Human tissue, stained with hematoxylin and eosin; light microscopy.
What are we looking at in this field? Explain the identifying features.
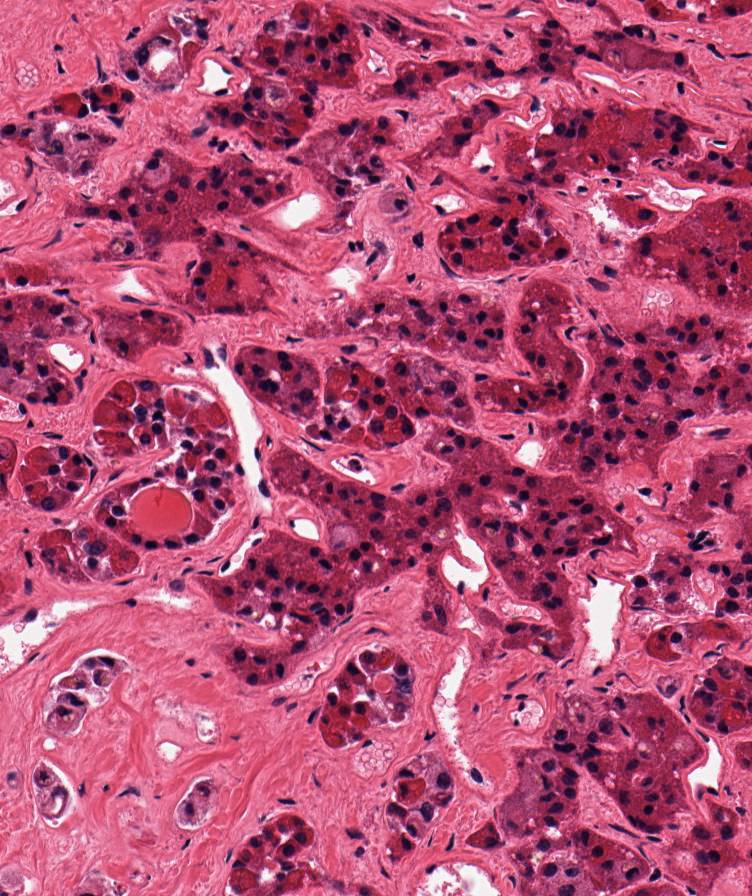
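Field: pars distalis of the pituitary. Polygonal cells with abundant, granular, deeply eosinophilic cytoplasm; nuclei round to oval, dark, mostly one per cell.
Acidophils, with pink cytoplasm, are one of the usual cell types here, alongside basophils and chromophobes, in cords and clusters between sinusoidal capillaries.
Stroma: dense pink collagen in layered bands, sparse thin fibroblast nuclei. Small slit-like empty spaces scattered between nests and trabeculae.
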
